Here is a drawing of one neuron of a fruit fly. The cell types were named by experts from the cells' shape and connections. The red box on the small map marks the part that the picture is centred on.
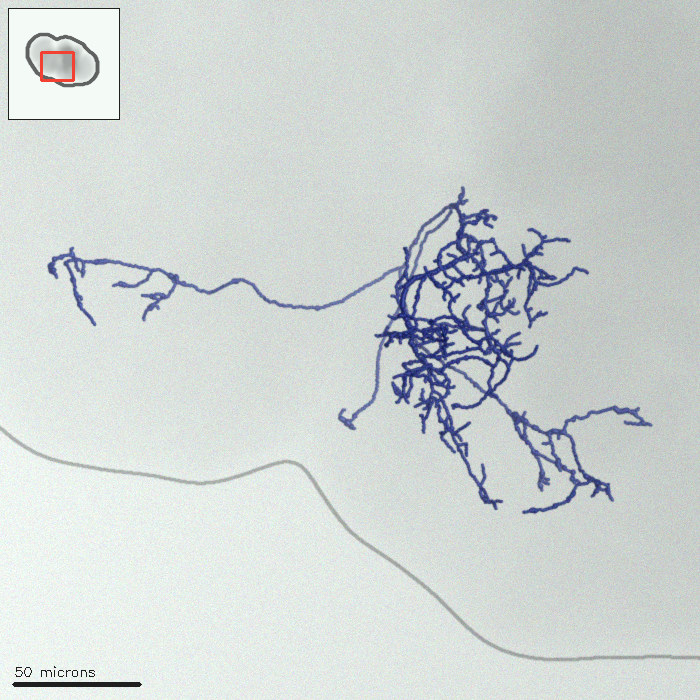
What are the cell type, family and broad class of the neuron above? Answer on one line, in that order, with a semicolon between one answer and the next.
CRE080_b; hemilineage DM1_antero_dorsal; central-brain intrinsic neuron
